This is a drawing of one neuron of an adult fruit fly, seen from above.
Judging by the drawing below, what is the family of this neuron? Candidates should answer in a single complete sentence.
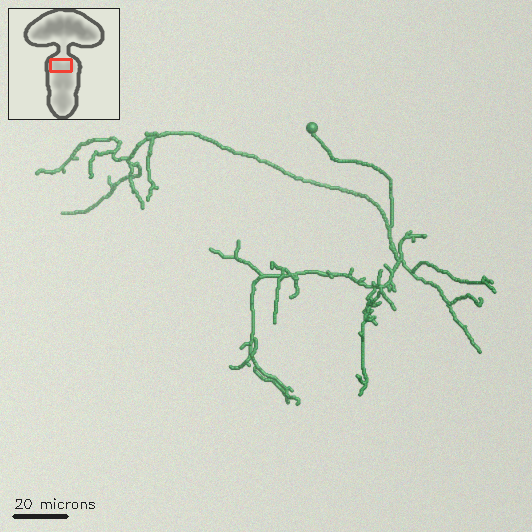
Grouped by family, the neuron goes with hemilineage 01A.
